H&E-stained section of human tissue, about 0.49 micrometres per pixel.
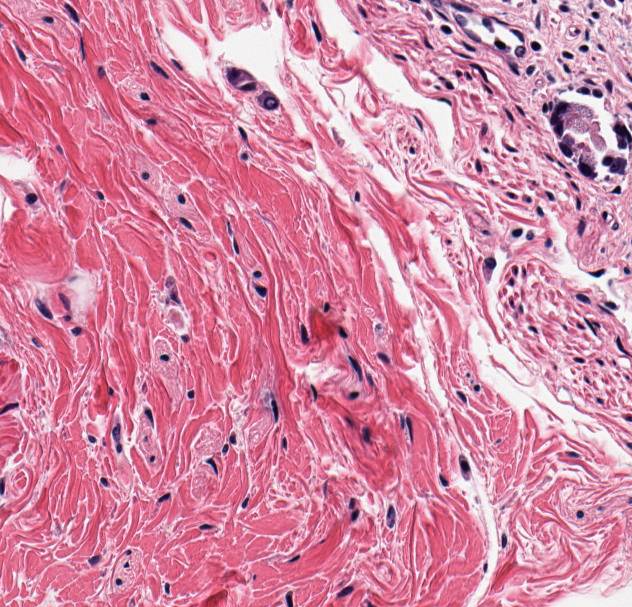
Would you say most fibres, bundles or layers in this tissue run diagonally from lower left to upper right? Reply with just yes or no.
No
